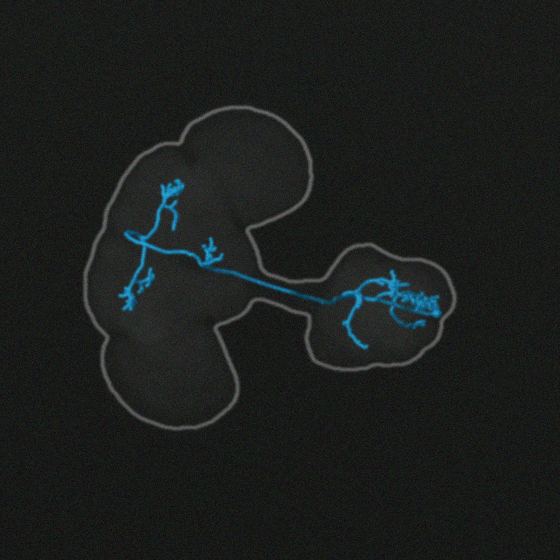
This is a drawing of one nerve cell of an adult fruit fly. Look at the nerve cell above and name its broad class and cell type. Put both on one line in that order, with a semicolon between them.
ascending neuron; ANXXX127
